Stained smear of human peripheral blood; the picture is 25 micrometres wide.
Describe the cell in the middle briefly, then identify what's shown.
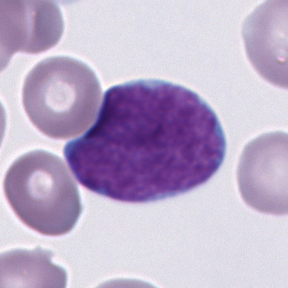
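See how the nucleus is just one oval mass, with no lobes at all? Around it the cytoplasm is only a really thin rim, and I can't make out any granules in it. The surface is smooth too, nothing sticking out. So this one's a myeloblast.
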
